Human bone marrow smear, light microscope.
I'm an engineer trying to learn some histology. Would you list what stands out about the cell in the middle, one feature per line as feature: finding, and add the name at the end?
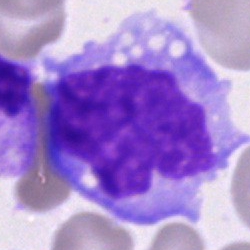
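Outline: irregular and angular, not round
Nucleus: large and irregular, margin lumpy and indented
Nucleoli: no distinct ones to be seen
Vacuoles: several small clear ones in the cytoplasm above the nucleus
Call it: monocyte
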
